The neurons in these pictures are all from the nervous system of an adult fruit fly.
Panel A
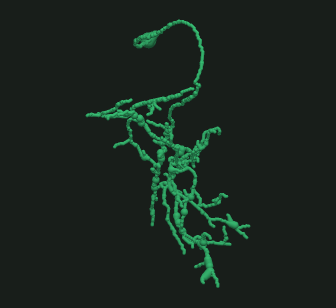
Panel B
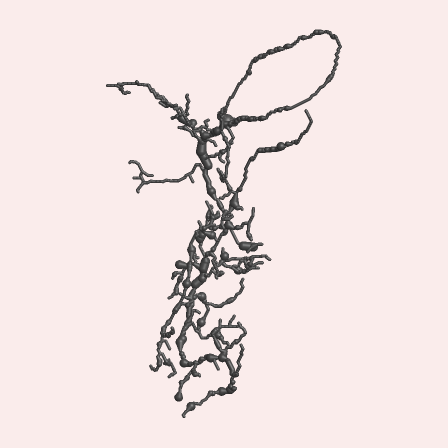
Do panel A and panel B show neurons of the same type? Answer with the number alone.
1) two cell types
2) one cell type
2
